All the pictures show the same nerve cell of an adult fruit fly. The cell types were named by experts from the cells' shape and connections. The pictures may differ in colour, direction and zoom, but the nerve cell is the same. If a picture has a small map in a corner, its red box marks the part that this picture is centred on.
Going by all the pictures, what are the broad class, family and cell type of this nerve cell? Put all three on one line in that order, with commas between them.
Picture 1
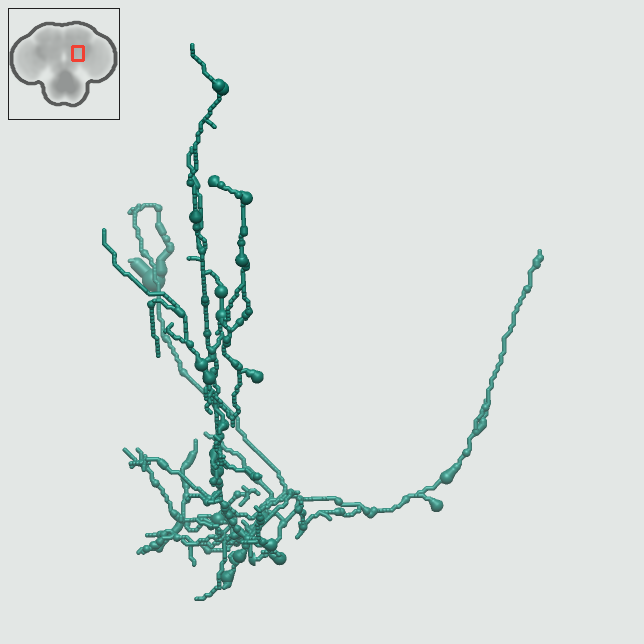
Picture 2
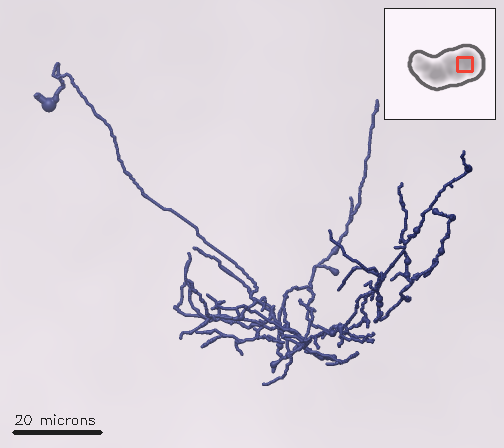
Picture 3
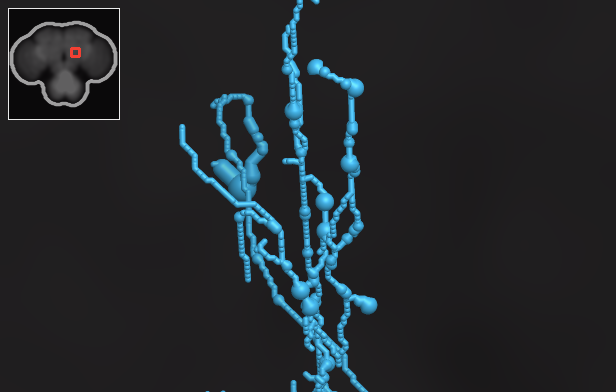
central-brain intrinsic neuron, hemilineage DM5_ventral, CB1339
